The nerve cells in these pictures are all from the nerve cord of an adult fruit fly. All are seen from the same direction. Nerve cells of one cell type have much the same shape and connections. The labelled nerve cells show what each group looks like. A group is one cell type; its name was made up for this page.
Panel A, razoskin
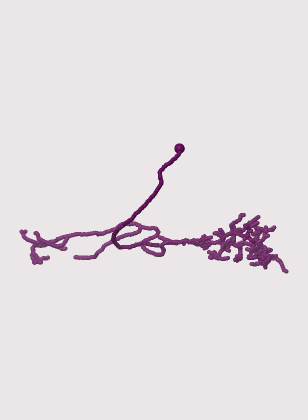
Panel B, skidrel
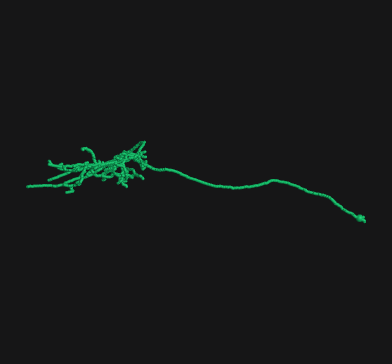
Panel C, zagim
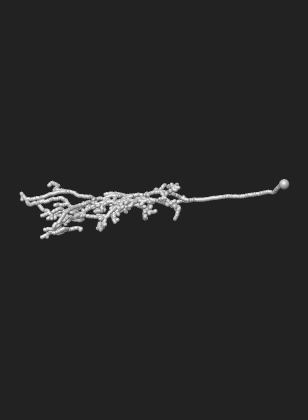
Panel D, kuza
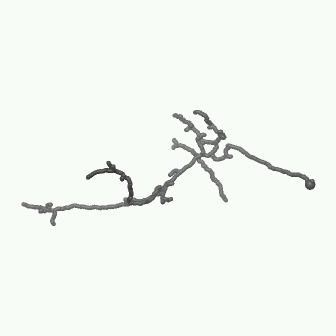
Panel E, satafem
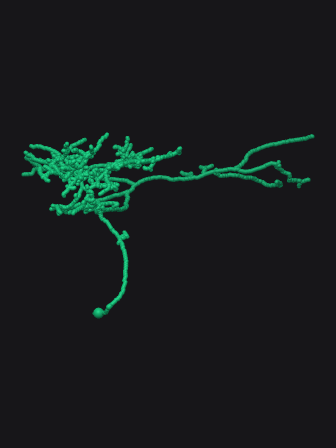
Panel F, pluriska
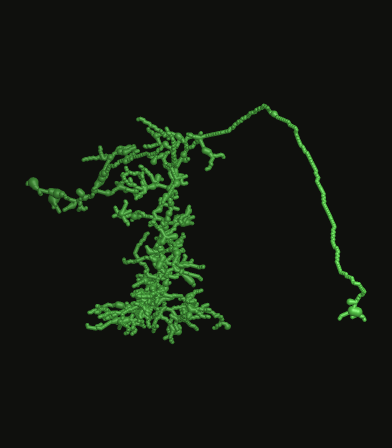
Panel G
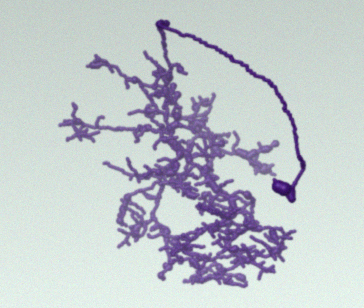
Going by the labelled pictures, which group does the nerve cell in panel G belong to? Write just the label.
pluriska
